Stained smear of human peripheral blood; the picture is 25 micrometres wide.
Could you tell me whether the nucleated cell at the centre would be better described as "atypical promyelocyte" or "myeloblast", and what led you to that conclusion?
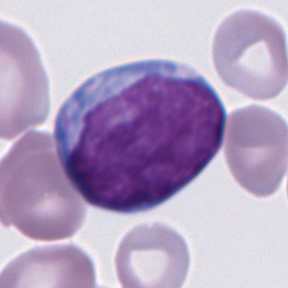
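This cell is a myeloblast rather than an atypical promyelocyte. It measures about 15 by 13 micrometres, and its nucleus fills about 80% of the cell's area. The nucleus is oval with a smooth edge and no indentation, and it lies off-centre, pushed toward the lower right. Its chromatin is finely stippled and fairly evenly spread rather than gathered in coarse clumps. The cytoplasm is pale blue, deepening to a darker blue at the cell's edge.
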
